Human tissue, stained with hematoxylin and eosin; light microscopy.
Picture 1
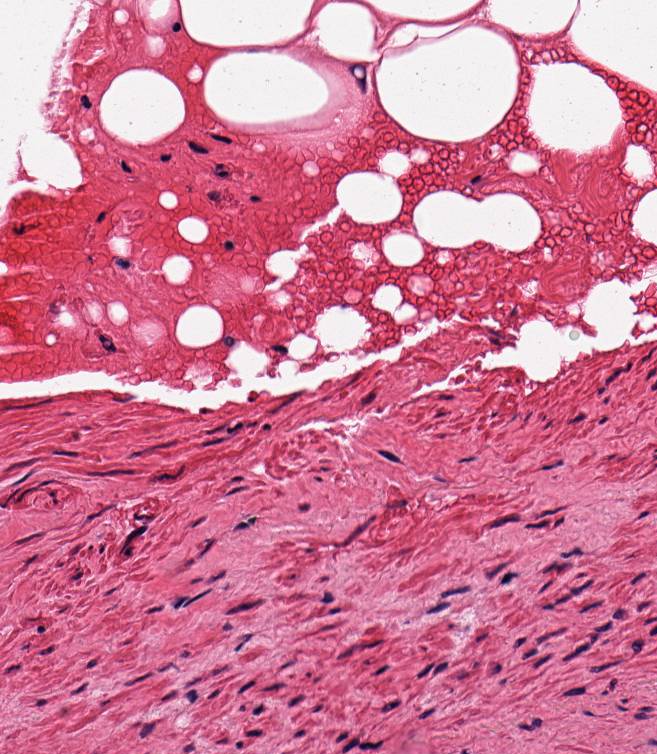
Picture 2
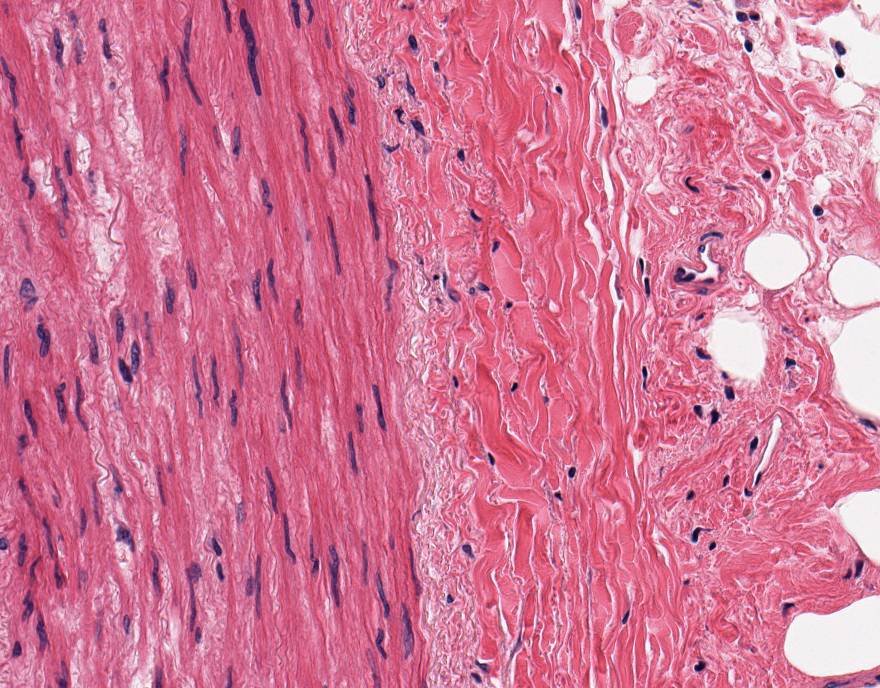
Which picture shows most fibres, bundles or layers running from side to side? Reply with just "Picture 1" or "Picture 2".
Picture 1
